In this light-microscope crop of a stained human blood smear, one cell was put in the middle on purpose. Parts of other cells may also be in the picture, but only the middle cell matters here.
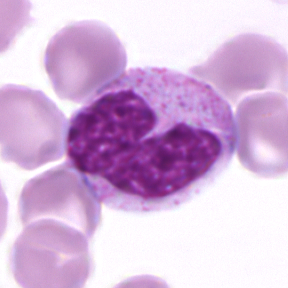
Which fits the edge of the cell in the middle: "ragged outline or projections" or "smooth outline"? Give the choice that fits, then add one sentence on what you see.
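Smooth outline. The cell outline is smooth and roughly round to oval.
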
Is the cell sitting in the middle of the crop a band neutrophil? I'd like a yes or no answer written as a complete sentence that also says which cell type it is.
Yes, the cell of interest in the centre is a band neutrophil.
